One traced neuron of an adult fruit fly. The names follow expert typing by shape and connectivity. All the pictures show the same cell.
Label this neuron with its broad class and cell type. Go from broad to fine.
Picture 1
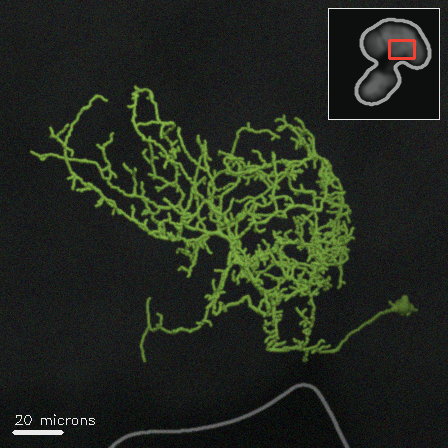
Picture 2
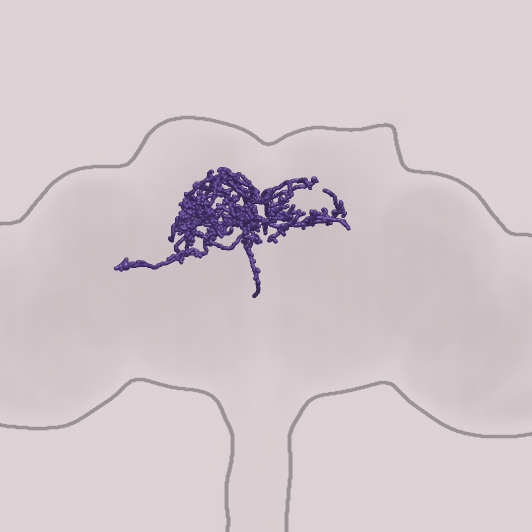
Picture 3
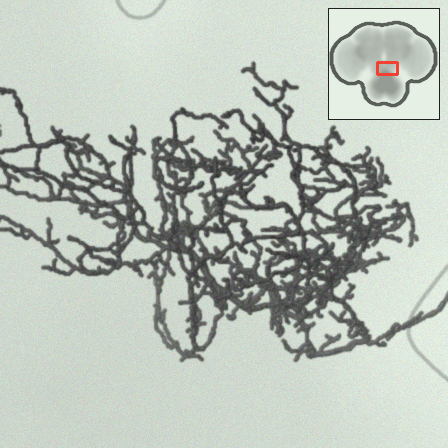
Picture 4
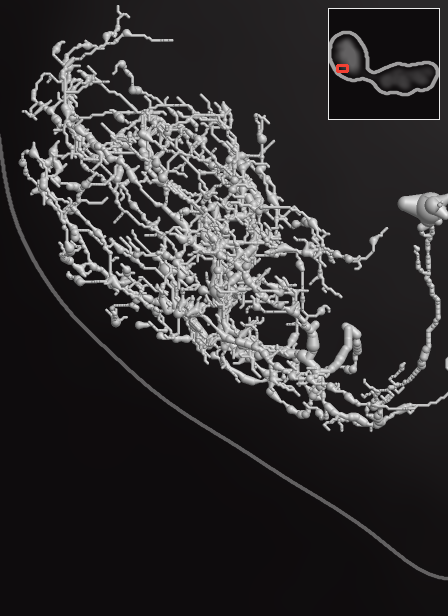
central-brain intrinsic neuron; GNG030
